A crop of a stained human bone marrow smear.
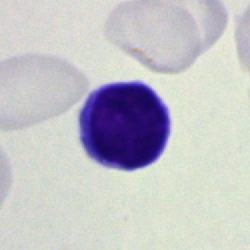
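Lymphocyte, central cell, stained human bone marrow smear. Outline roughly round and compact. Whole cell intense, nearly uniform dark purple. Chromatin dense and dark, not fine and open. No granules.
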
